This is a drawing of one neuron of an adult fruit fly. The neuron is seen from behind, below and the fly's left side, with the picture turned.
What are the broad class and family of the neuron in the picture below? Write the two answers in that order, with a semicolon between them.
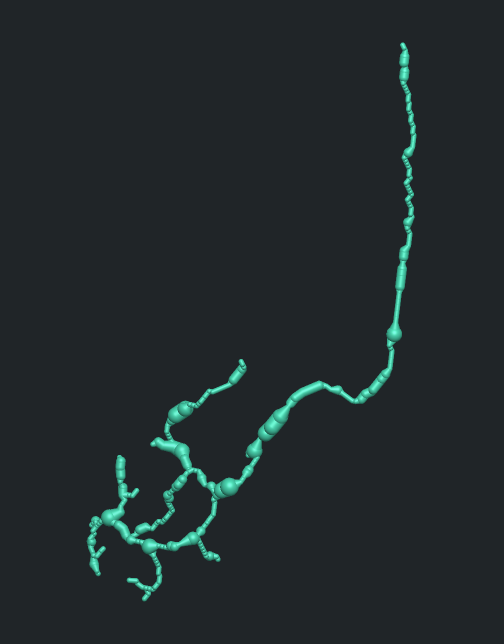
sensory neuron entering the nerve cord; class mechanosensory tactile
